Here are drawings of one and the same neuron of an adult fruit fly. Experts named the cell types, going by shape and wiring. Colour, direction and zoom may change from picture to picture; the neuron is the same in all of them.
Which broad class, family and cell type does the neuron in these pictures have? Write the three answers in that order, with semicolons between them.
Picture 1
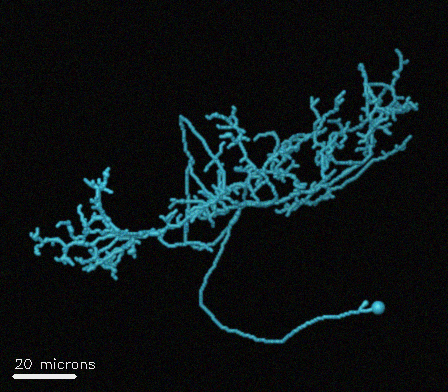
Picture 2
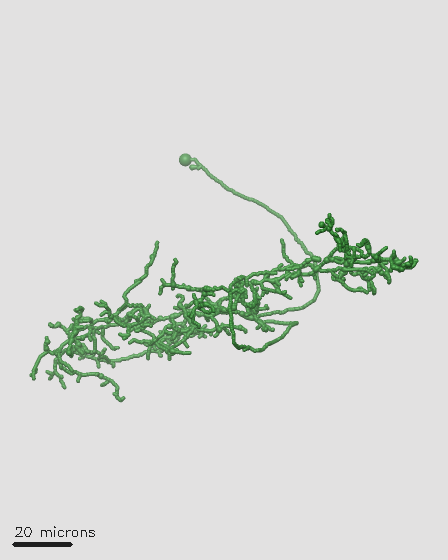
central-brain intrinsic neuron; hemilineage VLPp&l1_anterior; PVLP102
